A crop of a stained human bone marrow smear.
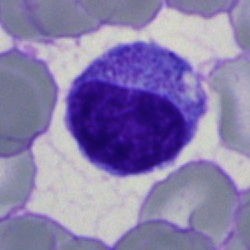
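Myelocyte, the central cell in a stained human bone marrow smear. Its outline is round with a smooth edge. The nucleus is a single unlobed mass occupying the lower part of the cell, its upper border running almost straight across. Above it, the cytoplasm forms a bluish-purple cap.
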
